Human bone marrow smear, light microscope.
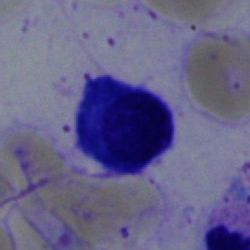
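Plasma cell. The nucleus of this central cell fills most of it, with dense chromatin stained very dark blue-purple. No nucleoli can be made out, and no granules are seen in the cytoplasm.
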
